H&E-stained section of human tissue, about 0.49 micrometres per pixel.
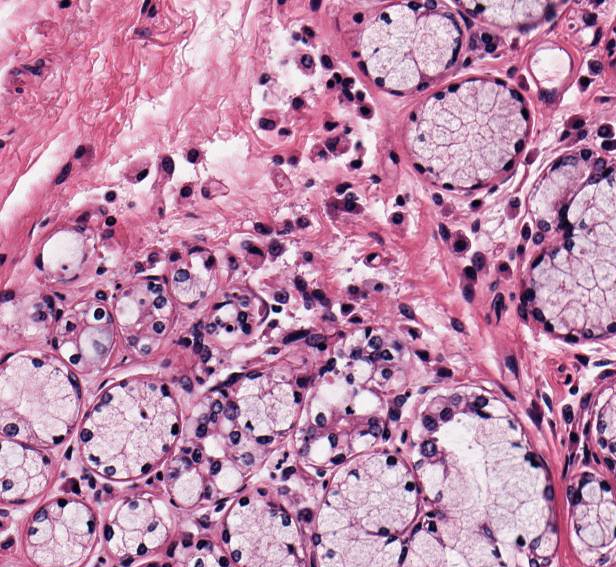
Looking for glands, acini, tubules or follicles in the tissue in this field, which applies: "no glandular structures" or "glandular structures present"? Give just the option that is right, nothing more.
Glandular structures present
